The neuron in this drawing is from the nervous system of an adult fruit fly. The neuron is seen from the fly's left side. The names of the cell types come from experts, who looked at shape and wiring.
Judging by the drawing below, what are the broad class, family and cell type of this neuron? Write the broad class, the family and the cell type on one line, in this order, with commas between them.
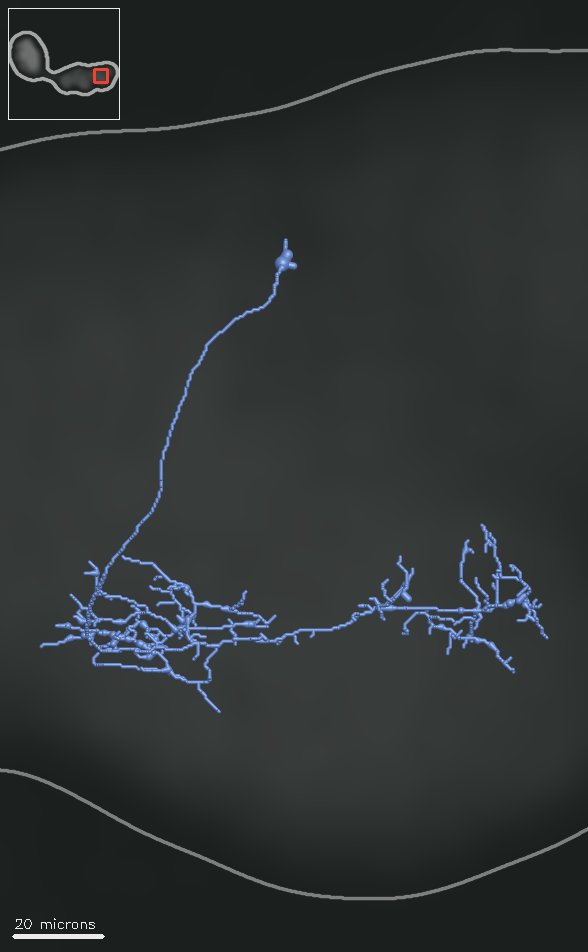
nerve-cord intrinsic neuron, hemilineage 09A, IN09A060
